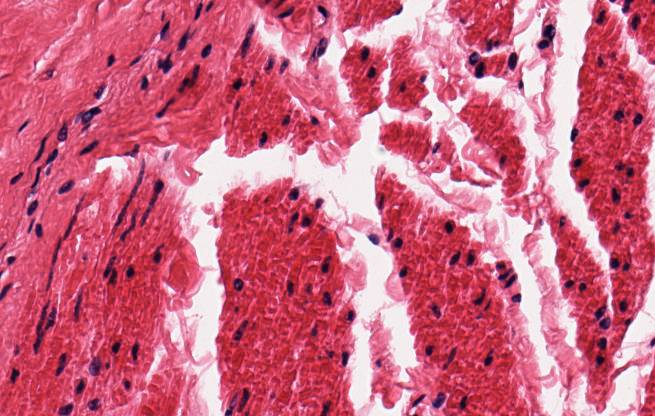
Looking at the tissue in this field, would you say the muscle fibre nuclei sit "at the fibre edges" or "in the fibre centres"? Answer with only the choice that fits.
In the fibre centres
